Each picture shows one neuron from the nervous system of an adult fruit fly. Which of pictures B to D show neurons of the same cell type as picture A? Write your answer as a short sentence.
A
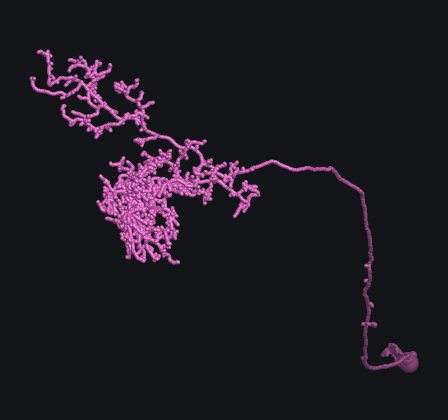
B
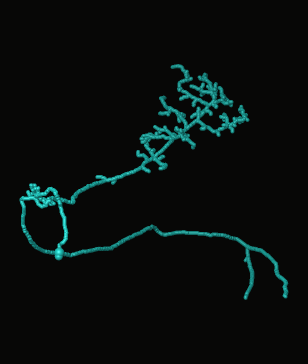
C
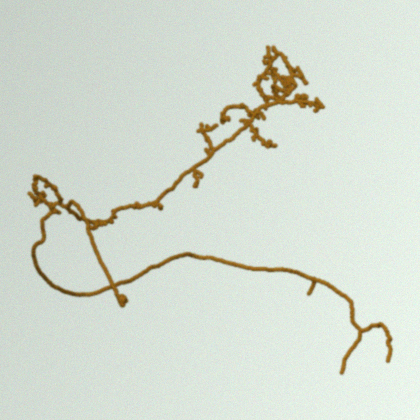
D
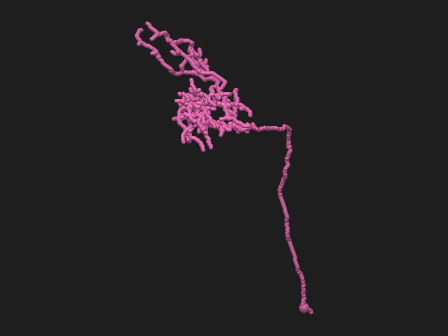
Picture D is of the same cell type.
